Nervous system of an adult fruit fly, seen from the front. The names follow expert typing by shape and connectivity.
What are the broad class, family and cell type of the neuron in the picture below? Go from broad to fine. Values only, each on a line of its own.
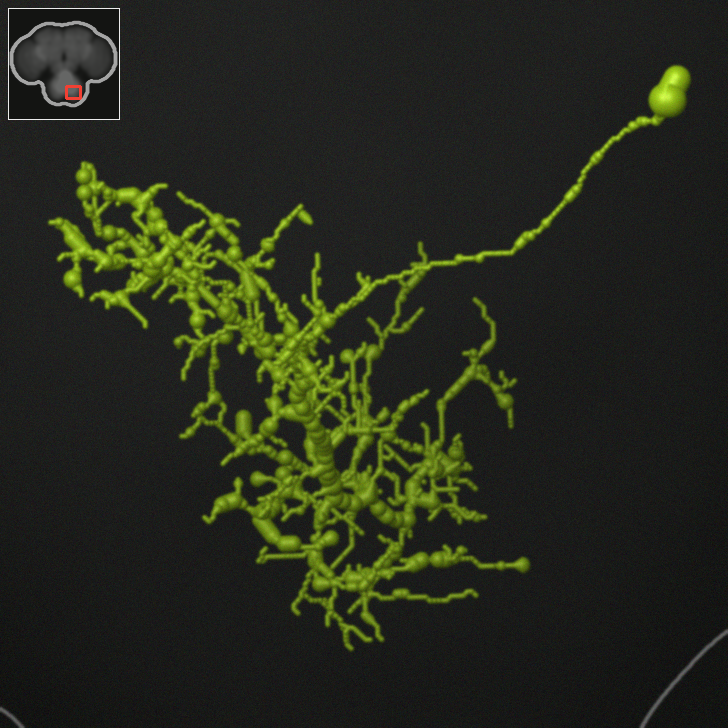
nerve-cord intrinsic neuron
hemilineage 09A
IN09A024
